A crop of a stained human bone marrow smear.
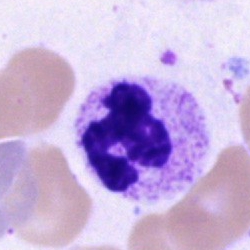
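Segmented neutrophil in a stained bone marrow smear. Its nucleus breaks into several lobes, yet they remain joined to one another. The nucleus sits toward the left, so the right side holds more of the cytoplasm. That cytoplasm looks pale lilac and is filled with fine pink-violet granules.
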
